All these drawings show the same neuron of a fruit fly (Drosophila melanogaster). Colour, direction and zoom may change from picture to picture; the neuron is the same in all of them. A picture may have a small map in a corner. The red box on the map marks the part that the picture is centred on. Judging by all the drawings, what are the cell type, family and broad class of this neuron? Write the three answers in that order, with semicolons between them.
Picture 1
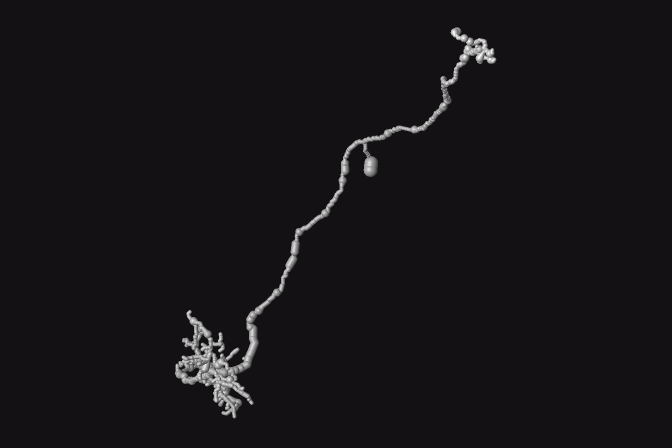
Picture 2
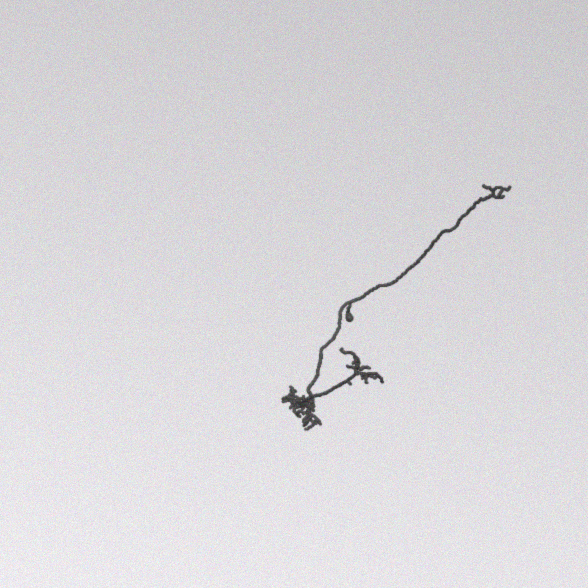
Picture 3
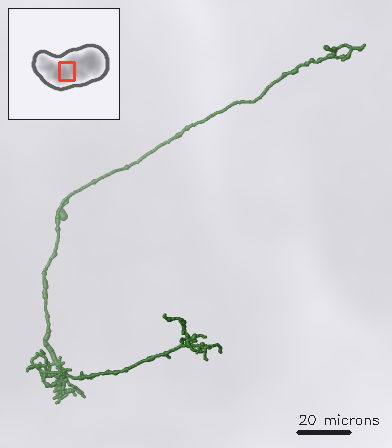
LLPC2; LLPC; visual projection neuron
